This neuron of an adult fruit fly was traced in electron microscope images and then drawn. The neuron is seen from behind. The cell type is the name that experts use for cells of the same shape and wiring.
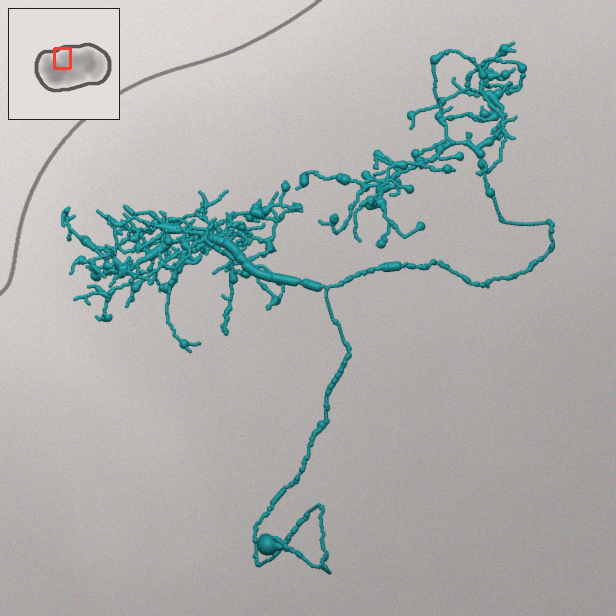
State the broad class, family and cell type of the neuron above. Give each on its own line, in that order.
central-brain intrinsic neuron
hemilineage VLPl&p1_posterior
LHPV7a1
